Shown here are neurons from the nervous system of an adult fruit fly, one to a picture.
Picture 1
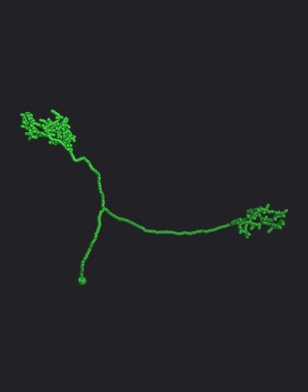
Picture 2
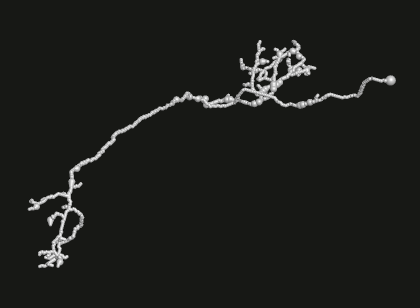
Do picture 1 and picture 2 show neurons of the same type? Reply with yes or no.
yes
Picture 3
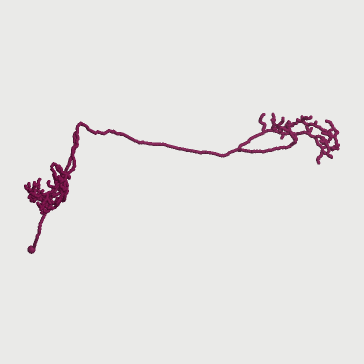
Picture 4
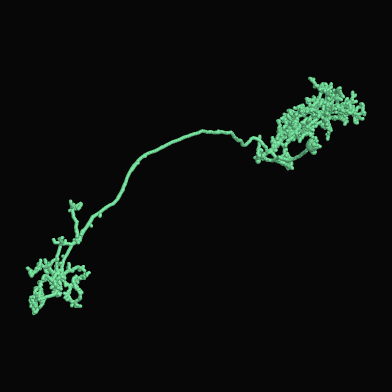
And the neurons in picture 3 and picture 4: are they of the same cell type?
no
